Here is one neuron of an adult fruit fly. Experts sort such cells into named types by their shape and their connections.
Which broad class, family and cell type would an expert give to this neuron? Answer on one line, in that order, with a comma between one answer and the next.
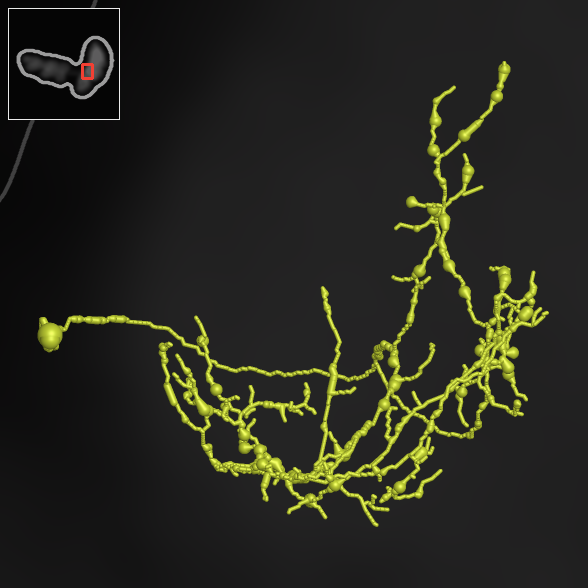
central-brain intrinsic neuron, hemilineage VLPp&l1_anterior, CB4117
